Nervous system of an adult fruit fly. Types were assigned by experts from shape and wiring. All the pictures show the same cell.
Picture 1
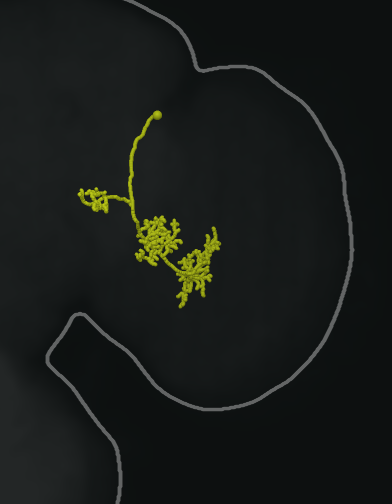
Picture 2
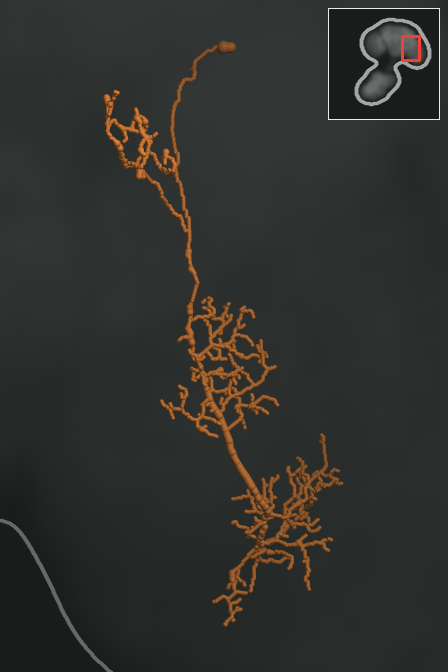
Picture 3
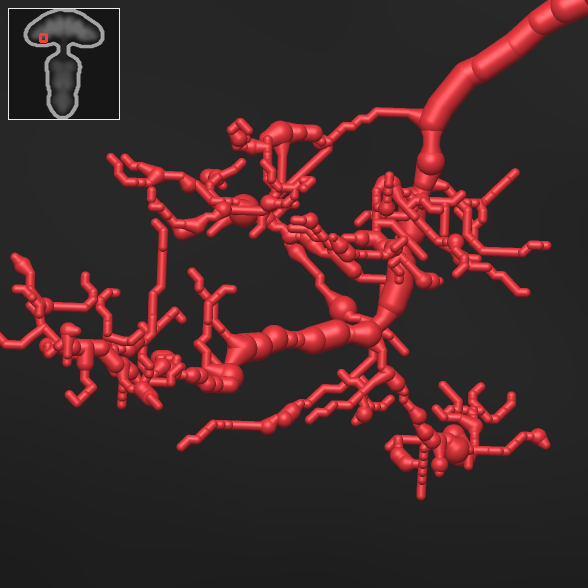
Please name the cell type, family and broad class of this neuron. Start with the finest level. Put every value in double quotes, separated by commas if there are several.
"LPLC2", "hemilineage VPNd1", "visual projection neuron"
